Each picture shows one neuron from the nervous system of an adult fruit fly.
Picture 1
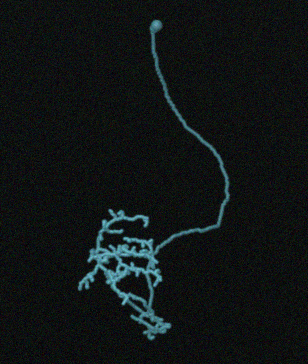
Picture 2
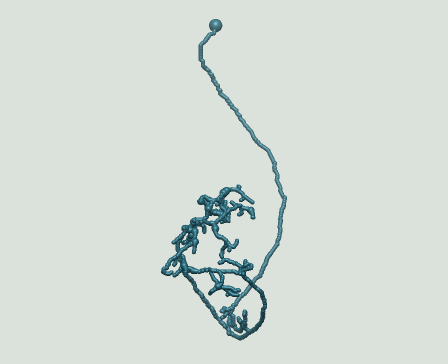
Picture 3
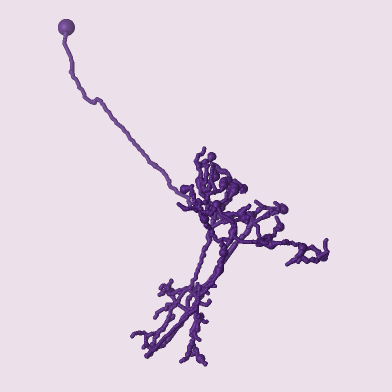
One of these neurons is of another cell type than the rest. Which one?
3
